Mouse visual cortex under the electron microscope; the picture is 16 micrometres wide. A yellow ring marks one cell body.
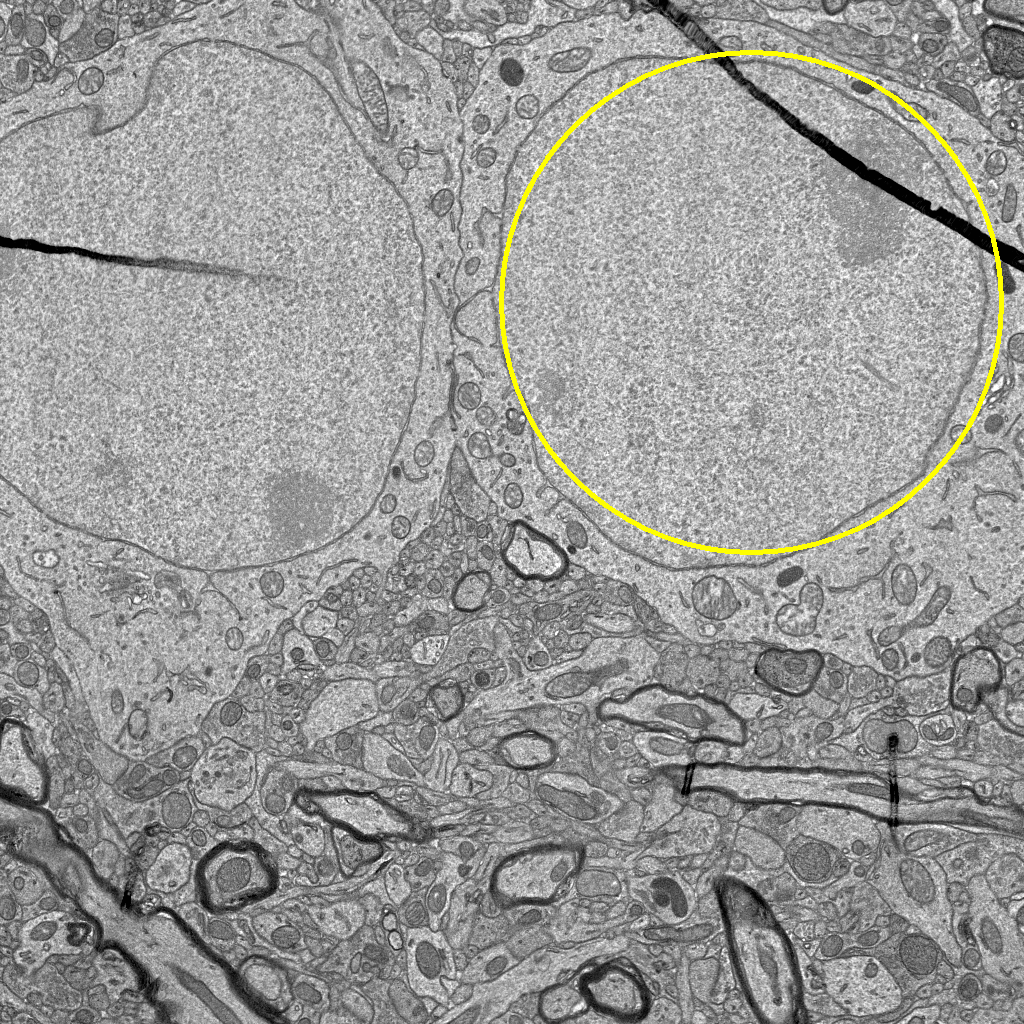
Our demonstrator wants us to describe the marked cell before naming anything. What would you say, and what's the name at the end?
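In the marked cell, the nucleus is large, nearly round and fills most of the ring, with a smooth envelope and no deep infoldings. No dark compact nucleolus shows in this section. Small mitochondria sit singly in the surrounding cytoplasm. It's an excitatory neuron.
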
